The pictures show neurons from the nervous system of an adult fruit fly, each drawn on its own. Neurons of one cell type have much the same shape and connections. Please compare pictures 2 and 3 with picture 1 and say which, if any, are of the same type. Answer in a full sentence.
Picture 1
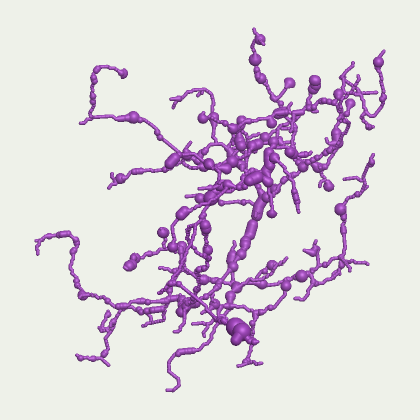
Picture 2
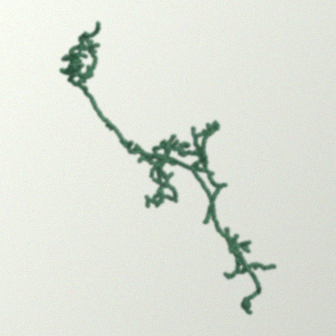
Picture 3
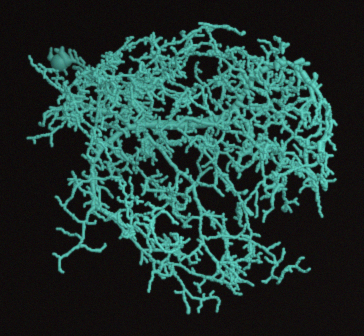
Picture 2 is of the same cell type.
